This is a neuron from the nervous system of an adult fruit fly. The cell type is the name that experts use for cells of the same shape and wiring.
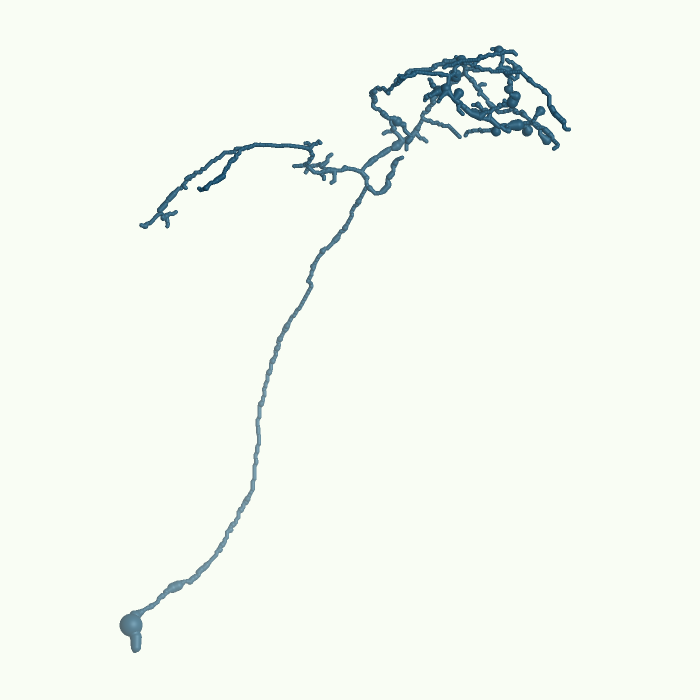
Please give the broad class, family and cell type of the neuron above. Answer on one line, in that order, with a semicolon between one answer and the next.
central-brain intrinsic neuron; hemilineage SLPpl3; CB1178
